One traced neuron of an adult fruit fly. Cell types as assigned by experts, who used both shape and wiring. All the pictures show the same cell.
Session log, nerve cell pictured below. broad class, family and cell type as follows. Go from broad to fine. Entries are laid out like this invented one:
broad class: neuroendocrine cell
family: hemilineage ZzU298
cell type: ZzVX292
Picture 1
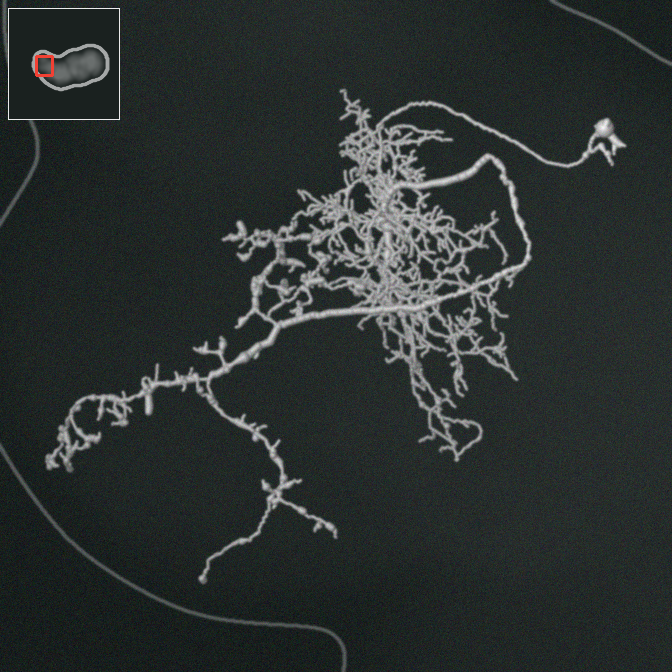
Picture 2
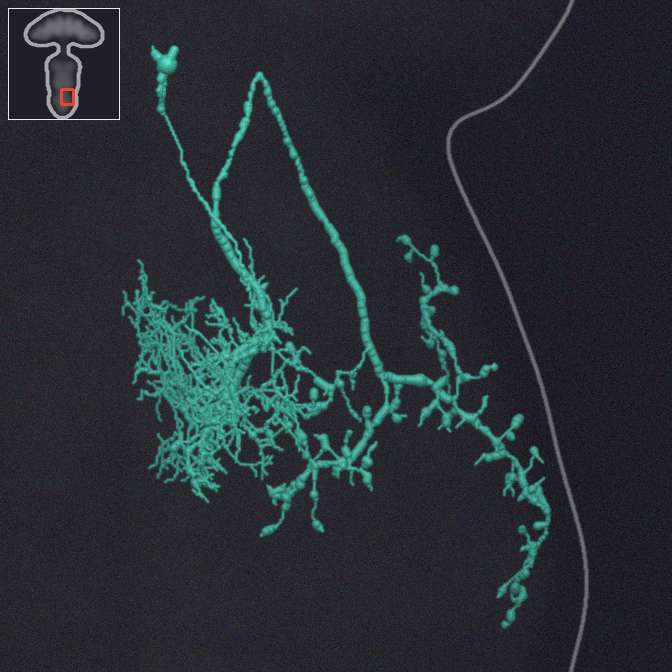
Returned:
broad class: nerve-cord intrinsic neuron
family: hemilineage 19A
cell type: IN19A040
